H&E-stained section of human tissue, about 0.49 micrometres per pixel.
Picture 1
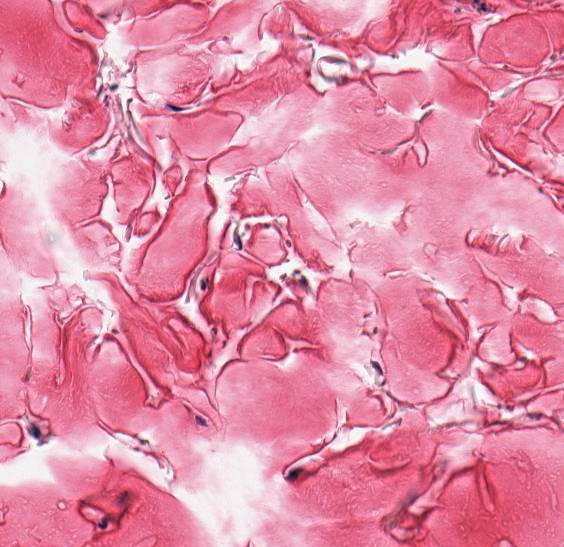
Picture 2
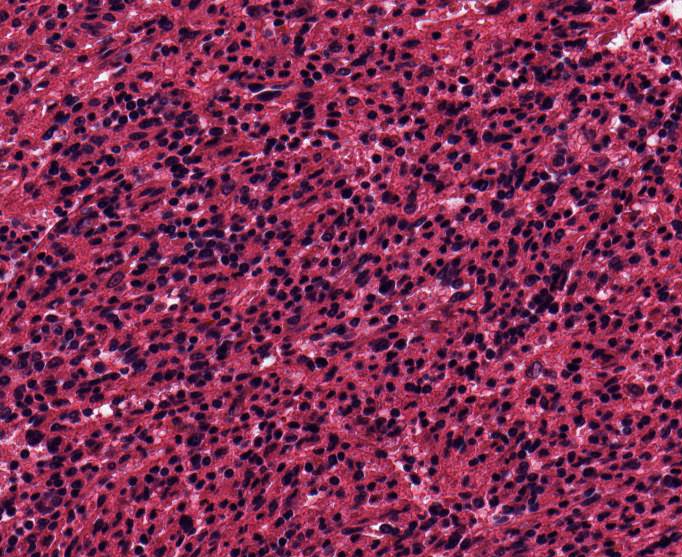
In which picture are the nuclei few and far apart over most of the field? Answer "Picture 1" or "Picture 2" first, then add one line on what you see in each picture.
Picture 1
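Picture 1: Nuclei are sparse across the whole field.
Picture 2: Nuclei are crowded closely together with very little stroma between them.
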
